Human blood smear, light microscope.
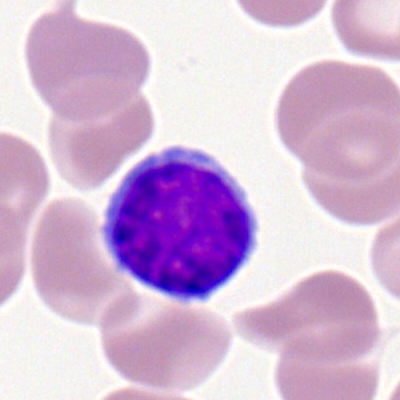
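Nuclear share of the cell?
Nearly all of it.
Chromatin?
Dense, dark purple, coarsely clumped.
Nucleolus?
None seen.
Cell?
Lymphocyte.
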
